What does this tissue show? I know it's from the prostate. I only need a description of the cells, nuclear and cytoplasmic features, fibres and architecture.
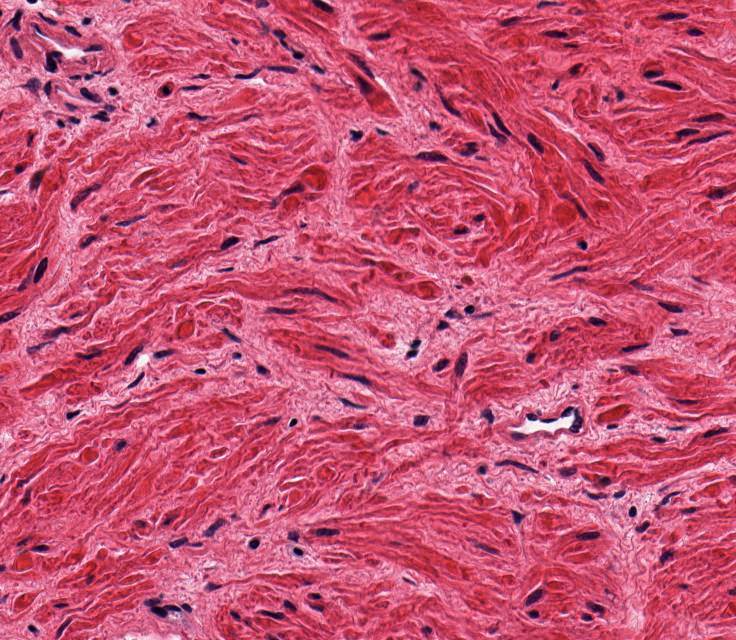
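First, the spindle cells: gathered in bundles that fill the whole field and interlace in many directions. Second, the plane of cut: some bundles are sectioned across, giving rounded eosinophilic cell profiles. Third, the nuclei: dark and elongated, set along the length of the cells. Last, fat: no fat cells appear in the field.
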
